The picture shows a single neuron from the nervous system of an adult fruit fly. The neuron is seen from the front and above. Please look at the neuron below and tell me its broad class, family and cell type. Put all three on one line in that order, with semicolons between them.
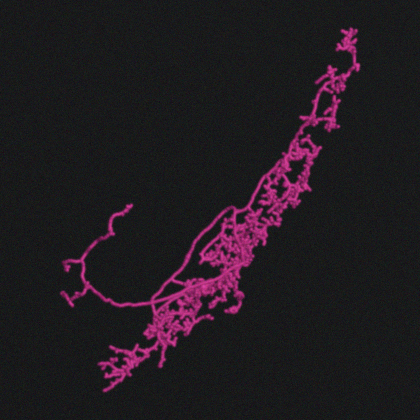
optic-lobe intrinsic neuron; Tlp; Tlp14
